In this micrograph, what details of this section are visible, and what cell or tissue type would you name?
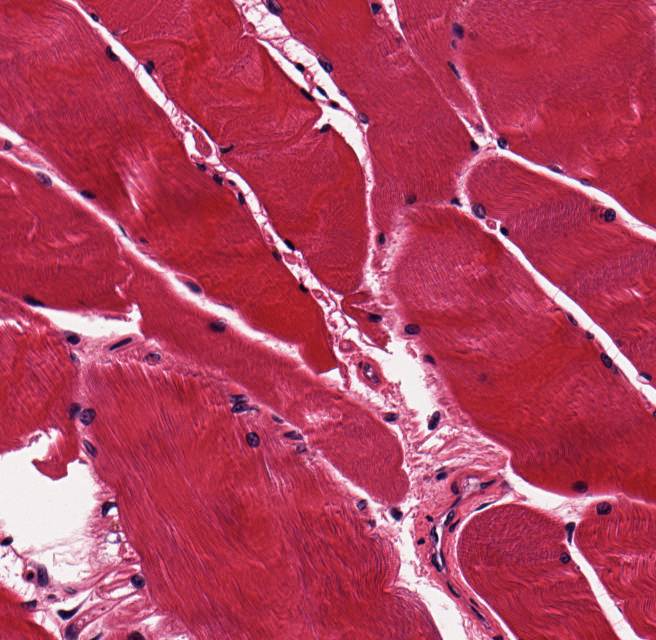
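Here the muscle fibres run diagonally from the upper left toward the lower right. Their cytoplasm stains a deep, even pink-red, with faint fine striations visible in places. The nuclei are small, dark and flattened or oval, lying at the edges of the fibres just beneath their surface. This is skeletal muscle.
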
